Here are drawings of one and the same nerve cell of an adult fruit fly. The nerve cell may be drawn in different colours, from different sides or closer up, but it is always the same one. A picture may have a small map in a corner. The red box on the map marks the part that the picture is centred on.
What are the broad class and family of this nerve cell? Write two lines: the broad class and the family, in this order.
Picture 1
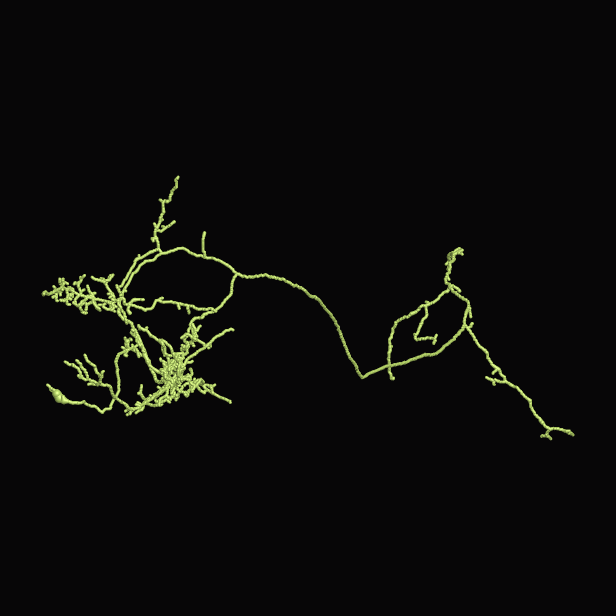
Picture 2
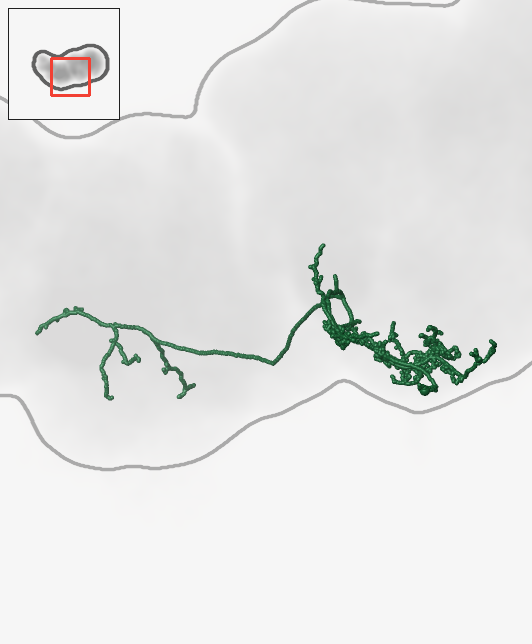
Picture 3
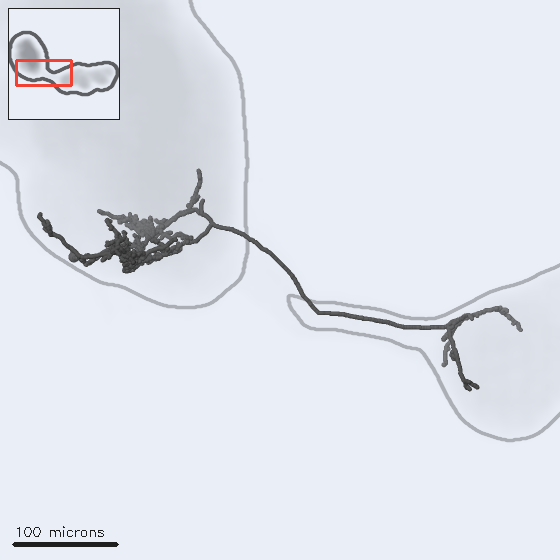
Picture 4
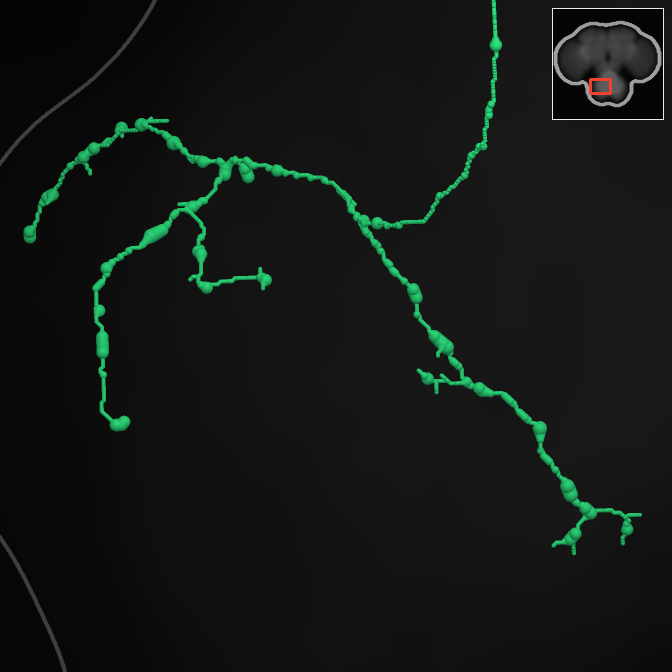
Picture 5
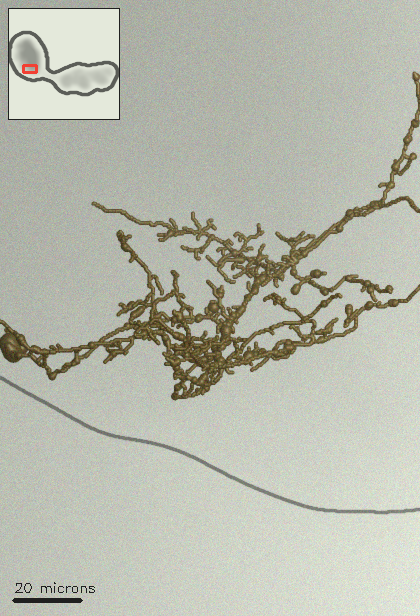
descending neuron
hemilineage MX12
